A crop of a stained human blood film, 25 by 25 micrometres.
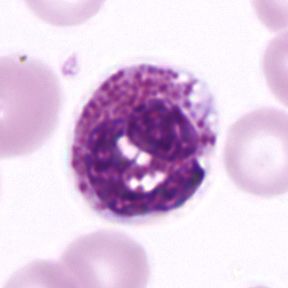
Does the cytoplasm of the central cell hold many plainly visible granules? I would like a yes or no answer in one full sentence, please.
Yes, within its cytoplasm there are many visible granules.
